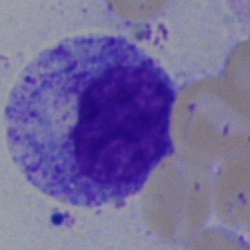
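Myelocyte, central cell of a stained bone marrow smear. Its outline looks round to me, with the nucleus set off-centre toward the right. Purple granules are scattered across the cytoplasm, though just left of the nucleus I see a paler zone with fewer of them.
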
